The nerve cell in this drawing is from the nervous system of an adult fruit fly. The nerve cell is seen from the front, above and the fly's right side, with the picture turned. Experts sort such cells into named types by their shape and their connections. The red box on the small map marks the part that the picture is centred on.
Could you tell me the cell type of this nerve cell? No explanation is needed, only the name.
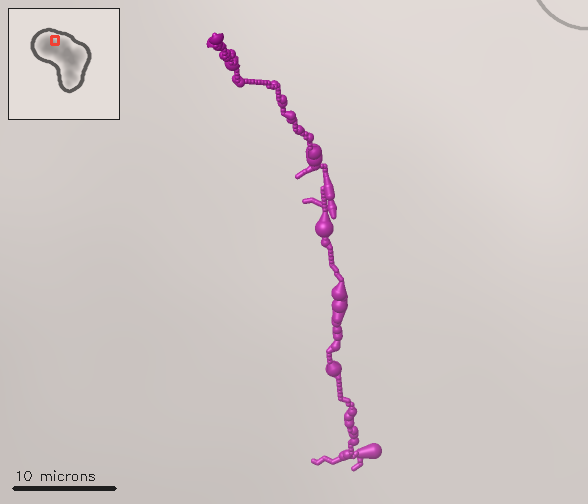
JO-B1_b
